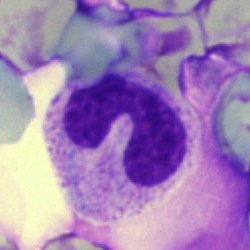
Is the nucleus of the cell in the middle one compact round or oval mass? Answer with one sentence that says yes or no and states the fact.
No, the nucleus is stretched into a curved band and lacks separate lobes.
